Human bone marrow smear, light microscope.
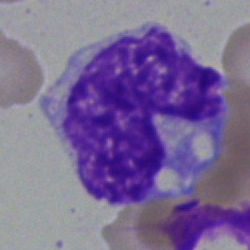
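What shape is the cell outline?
Irregular rather than smoothly round.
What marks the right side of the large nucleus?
A deep notch indents it.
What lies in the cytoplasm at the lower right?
Several clear round vacuoles.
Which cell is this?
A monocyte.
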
